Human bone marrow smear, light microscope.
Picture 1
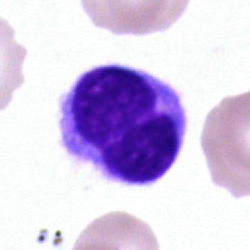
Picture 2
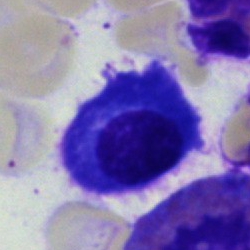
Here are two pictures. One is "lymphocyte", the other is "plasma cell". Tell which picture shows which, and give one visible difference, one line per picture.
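In picture 1 we see a lymphocyte: The cytoplasm is scant and forms a narrow rim that is widest on the left side of the cell.
In picture 2 we see a plasma cell: The cytoplasm is plentiful and stains a deep, intense blue.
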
